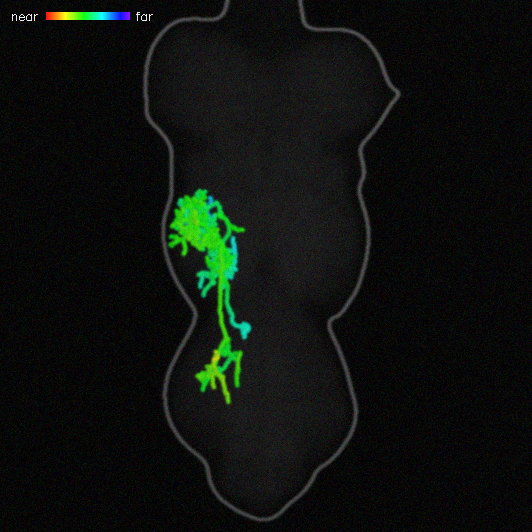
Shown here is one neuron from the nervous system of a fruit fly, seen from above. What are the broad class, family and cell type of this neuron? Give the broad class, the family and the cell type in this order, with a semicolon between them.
nerve-cord intrinsic neuron; hemilineage 03B; IN03B028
